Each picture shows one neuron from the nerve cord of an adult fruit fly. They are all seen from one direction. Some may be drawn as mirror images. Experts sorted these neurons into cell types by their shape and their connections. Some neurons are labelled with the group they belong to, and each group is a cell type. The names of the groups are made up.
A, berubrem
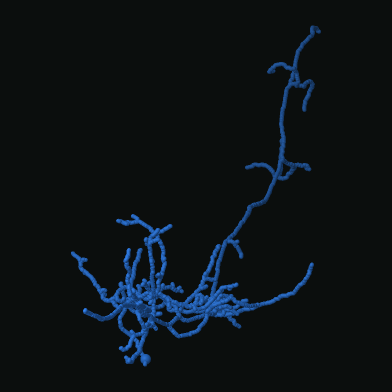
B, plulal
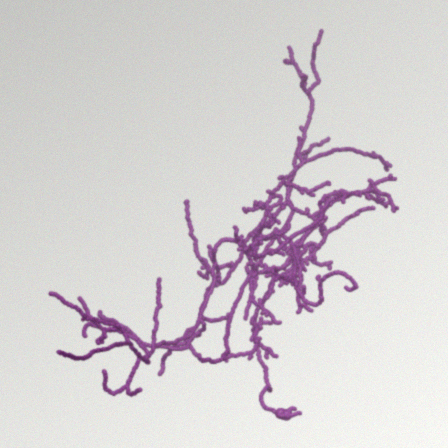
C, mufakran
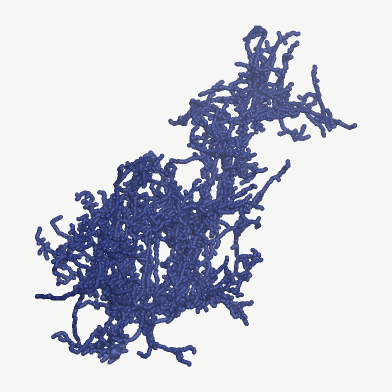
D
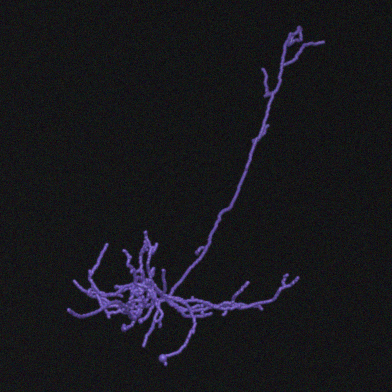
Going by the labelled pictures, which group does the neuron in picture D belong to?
berubrem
